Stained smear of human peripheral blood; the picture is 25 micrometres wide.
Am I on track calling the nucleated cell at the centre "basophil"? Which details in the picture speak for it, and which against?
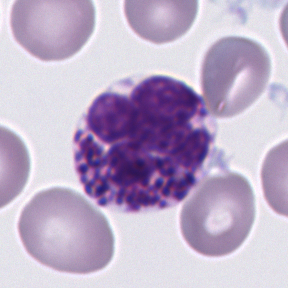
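The name basophil holds for this cell. Its cytoplasm carries coarse, round granules that stain dark purple-blue.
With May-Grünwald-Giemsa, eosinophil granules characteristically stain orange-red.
That granule colour counts against eosinophil.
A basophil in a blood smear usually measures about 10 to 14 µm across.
At about 13 micrometres across, the cell sits inside that range. The nuclear chromatin is deep purple, dense and coarse, and no nucleoli are in view.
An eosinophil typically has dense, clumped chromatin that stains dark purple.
So the chromatin would suit either name and does not separate them. The outline is round and smooth, with no surface projections. The granules crowd mostly into the lower half, and at the upper left, where they are few, the cytoplasm is pale and nearly colourless.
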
